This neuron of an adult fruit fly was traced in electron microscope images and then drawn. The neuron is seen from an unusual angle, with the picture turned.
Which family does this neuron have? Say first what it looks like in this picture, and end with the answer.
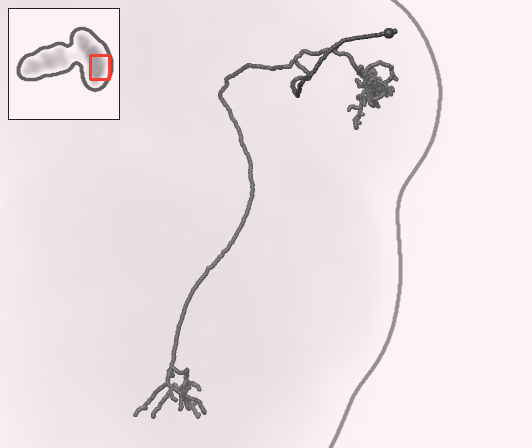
It is in the brain and does not reach the nerve cord. The cell body is at the upper right of the picture. This is a central-brain intrinsic neuron. The family is hemilineage ALv1.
